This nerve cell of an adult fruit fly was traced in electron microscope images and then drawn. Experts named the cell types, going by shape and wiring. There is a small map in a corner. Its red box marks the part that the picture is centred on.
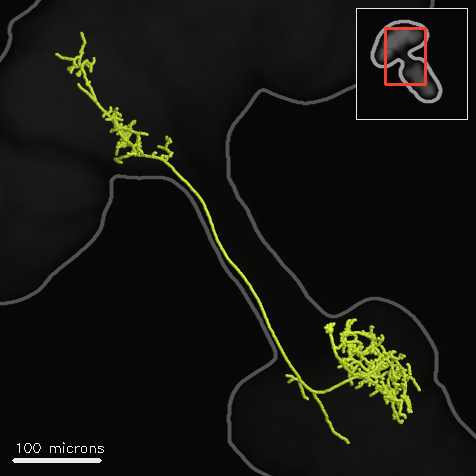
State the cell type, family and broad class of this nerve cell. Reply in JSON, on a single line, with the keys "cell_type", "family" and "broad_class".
{"cell_type": "AN07B037_b", "family": "hemilineage 07B", "broad_class": "ascending neuron"}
